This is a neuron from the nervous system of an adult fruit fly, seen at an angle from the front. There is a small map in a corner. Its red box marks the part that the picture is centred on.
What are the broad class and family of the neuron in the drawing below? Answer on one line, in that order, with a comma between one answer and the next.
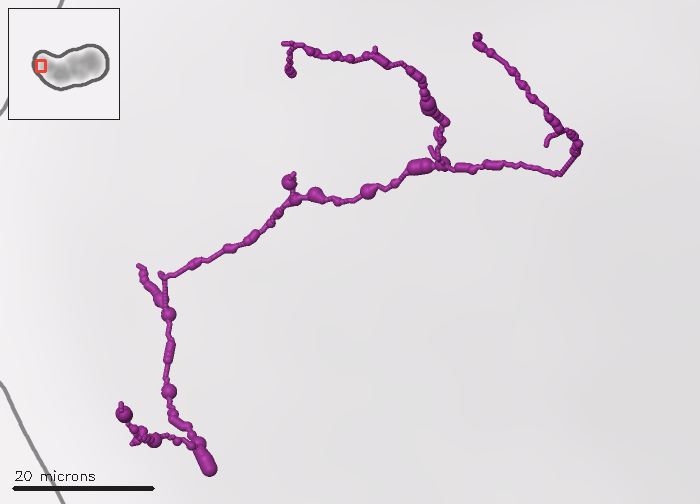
sensory neuron entering the nerve cord, class mechanosensory proprioceptive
